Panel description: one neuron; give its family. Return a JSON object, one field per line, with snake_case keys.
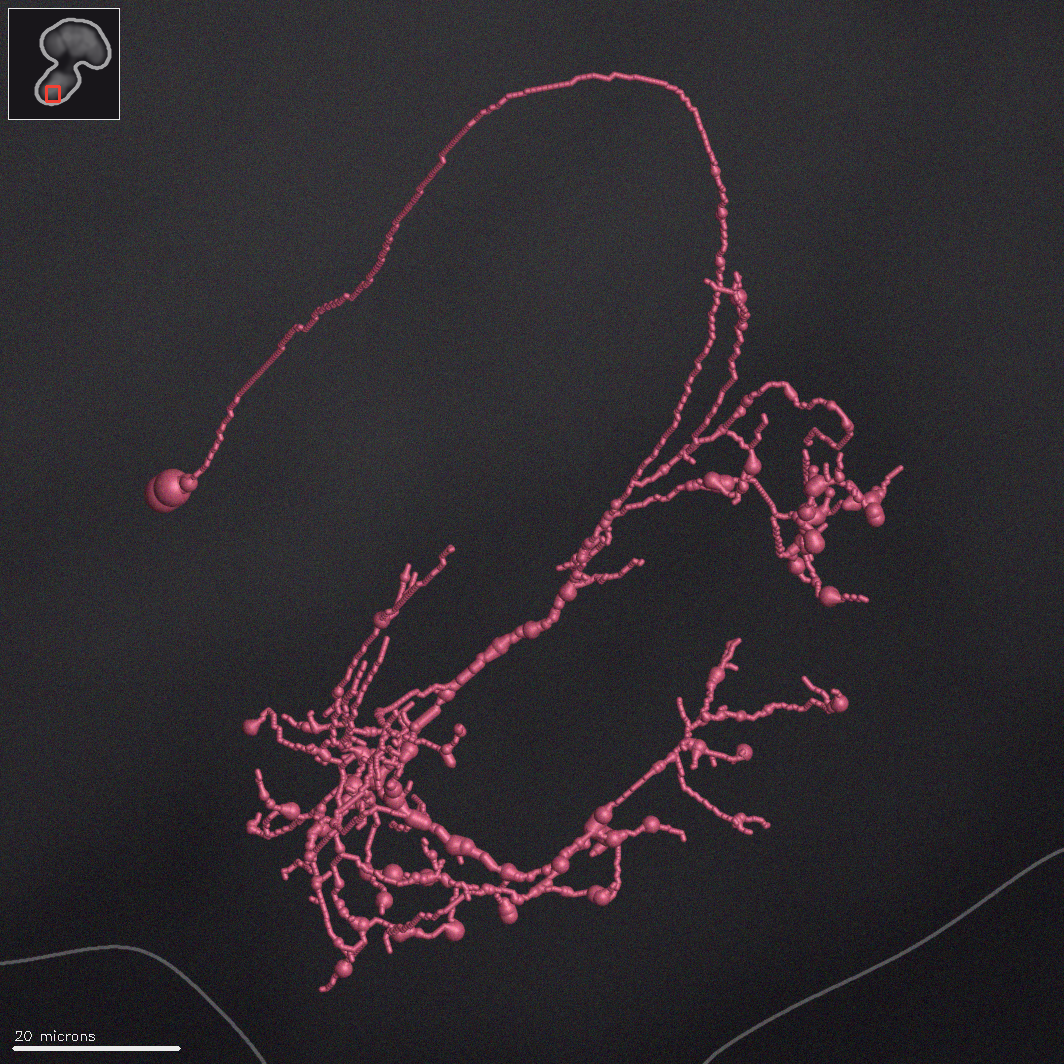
{
 "family": "hemilineage 12B"
}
